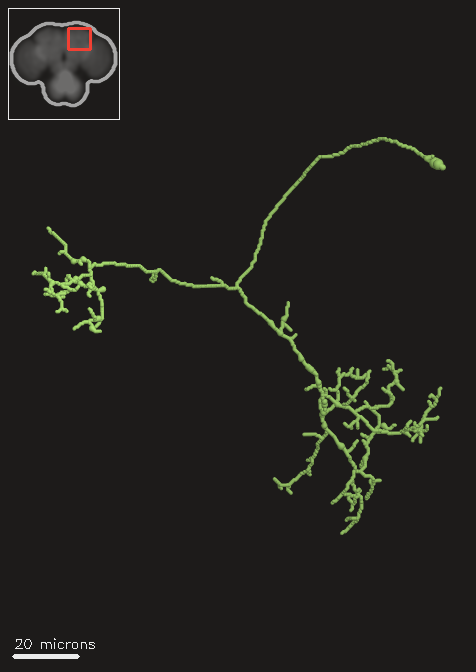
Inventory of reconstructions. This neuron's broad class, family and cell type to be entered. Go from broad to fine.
central-brain intrinsic neuron; hemilineage SLPad1_posterior; CB1148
